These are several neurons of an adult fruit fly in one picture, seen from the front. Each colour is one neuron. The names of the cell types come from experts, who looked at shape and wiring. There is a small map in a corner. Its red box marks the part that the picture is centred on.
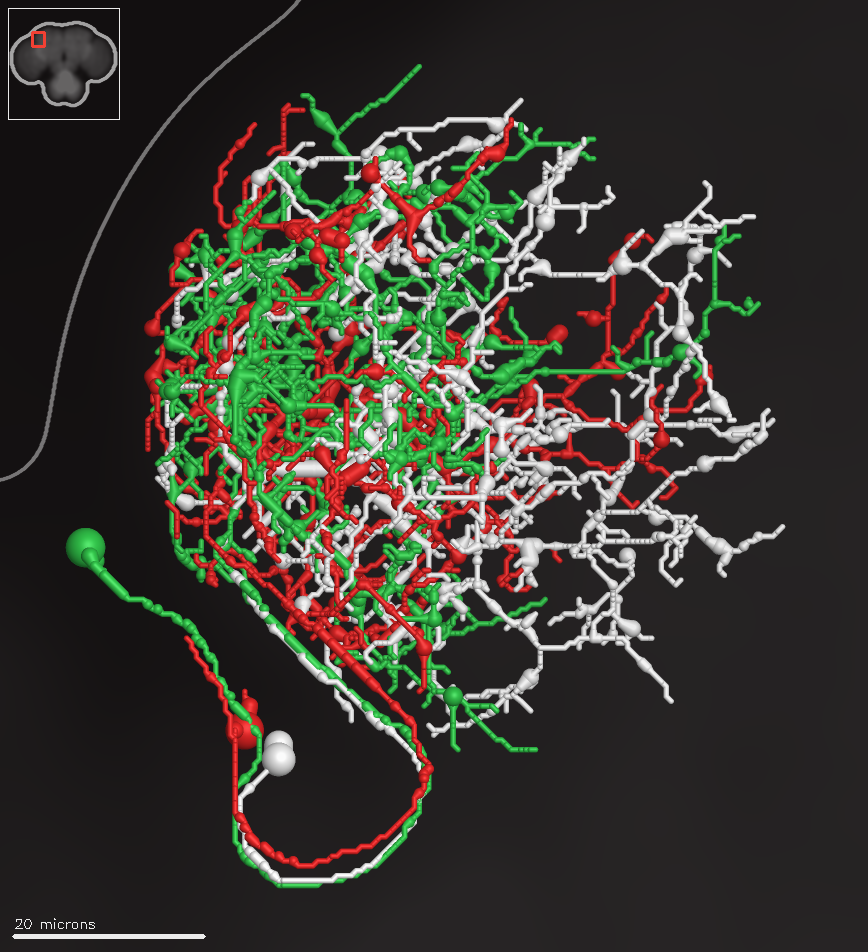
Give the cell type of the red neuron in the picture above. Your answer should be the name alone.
LHAV4g12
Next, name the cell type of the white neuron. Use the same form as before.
LHAV4g13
